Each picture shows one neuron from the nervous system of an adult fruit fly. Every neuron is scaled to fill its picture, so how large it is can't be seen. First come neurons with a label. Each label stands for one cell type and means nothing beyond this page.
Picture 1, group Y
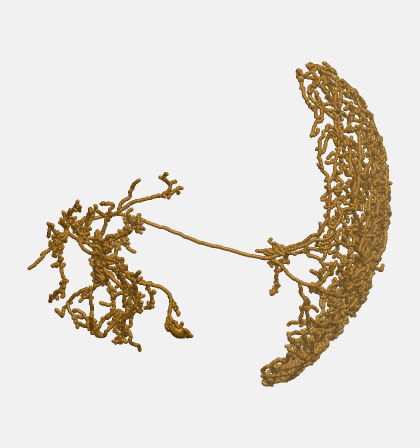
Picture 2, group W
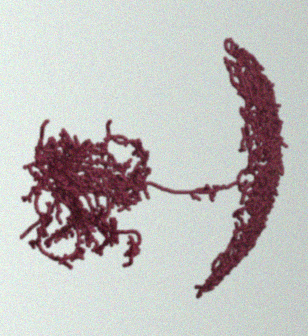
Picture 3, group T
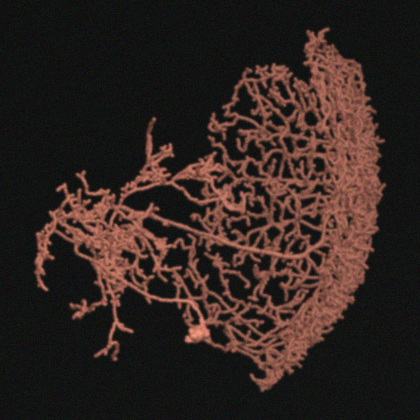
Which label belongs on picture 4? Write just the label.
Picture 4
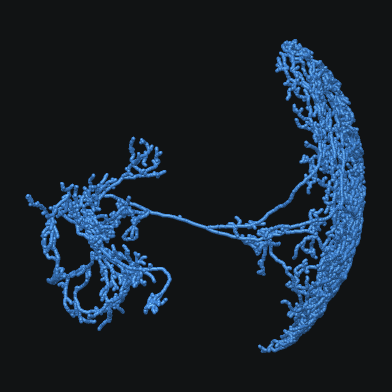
group Y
